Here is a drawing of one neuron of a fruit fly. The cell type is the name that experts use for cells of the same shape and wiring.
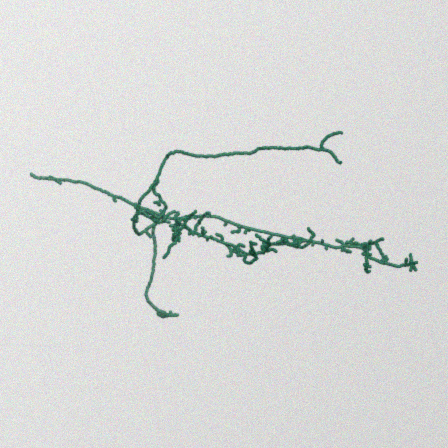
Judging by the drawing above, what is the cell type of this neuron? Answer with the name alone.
IN12A035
